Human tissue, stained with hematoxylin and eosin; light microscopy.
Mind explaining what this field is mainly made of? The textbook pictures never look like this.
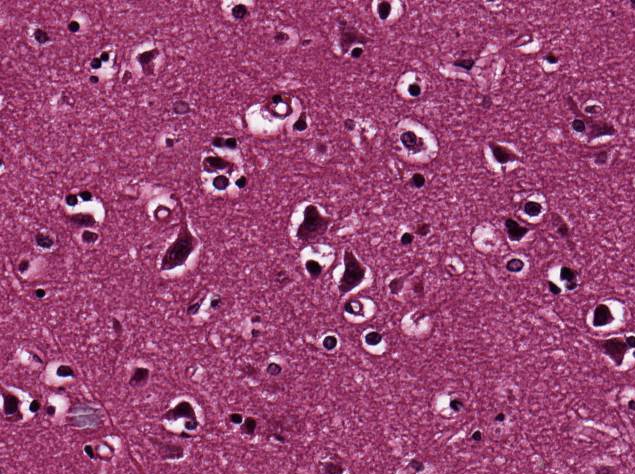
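Mainly cerebral cortex. Cells scattered singly and in small groups throughout, forming no organised units, in a continuous pink, finely granular, fibrillary matrix.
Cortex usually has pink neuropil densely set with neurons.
Larger cell bodies angular to triangular, each with a tapering process, left of centre and centrally.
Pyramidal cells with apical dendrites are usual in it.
Many small, round, dark nuclei with scarcely visible cytoplasm throughout.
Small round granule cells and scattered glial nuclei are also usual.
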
